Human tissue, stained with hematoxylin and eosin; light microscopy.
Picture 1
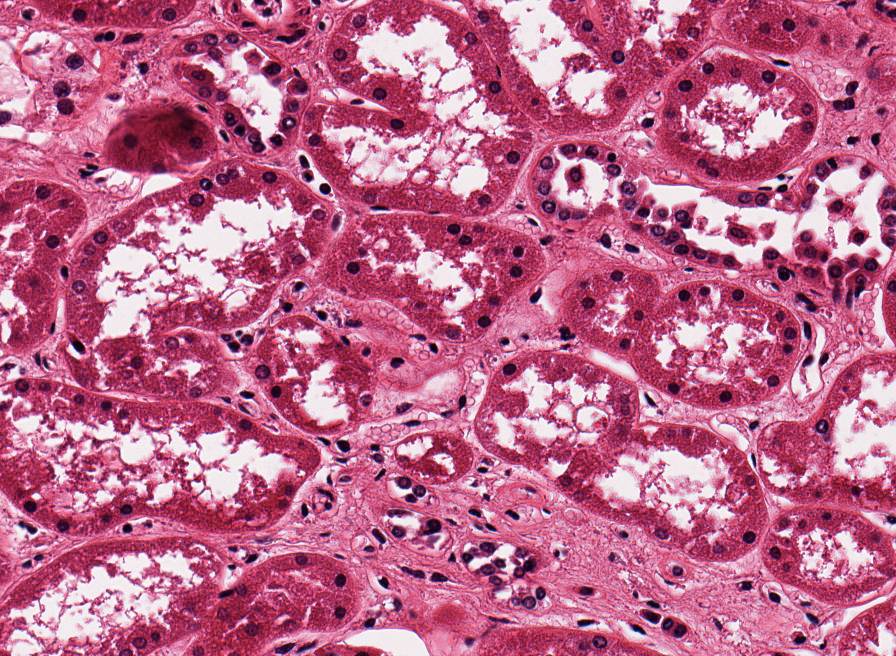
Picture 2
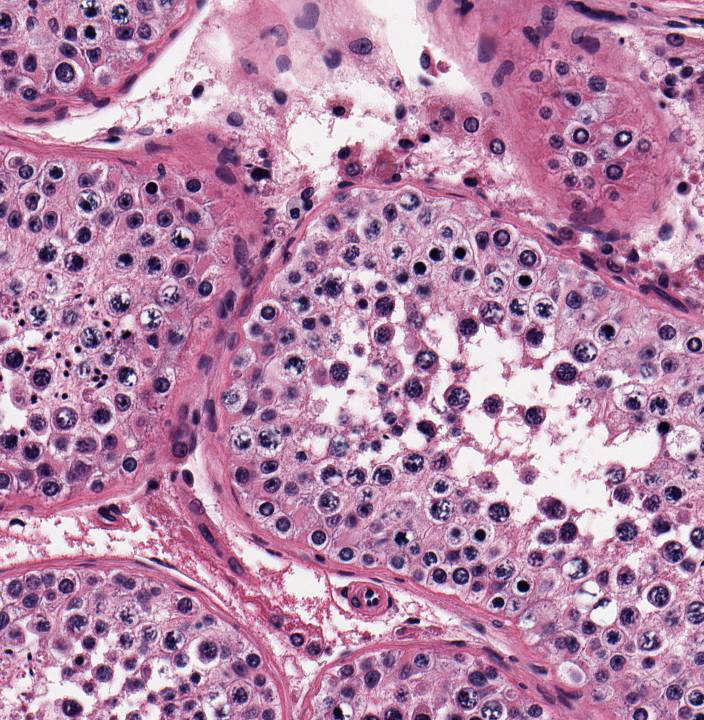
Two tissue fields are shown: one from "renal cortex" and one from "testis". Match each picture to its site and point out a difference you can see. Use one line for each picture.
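Picture 1: renal cortex. Most tubules are lined by a single layer of cuboidal cells with deeply eosinophilic, granular cytoplasm.
Picture 2: testis. The tubules are filled by many layers of rounded cells rather than a single cell layer.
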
